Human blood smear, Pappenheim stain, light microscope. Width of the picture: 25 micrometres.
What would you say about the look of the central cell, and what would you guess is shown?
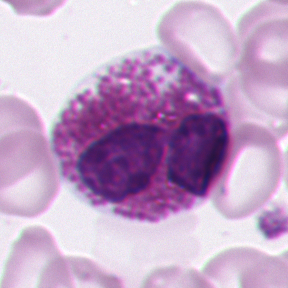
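Nucleus with two lobes, lying side by side across the lower half of the cell. Chromatin dense, dark purple. No nucleoli visible. Central cell: eosinophil.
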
